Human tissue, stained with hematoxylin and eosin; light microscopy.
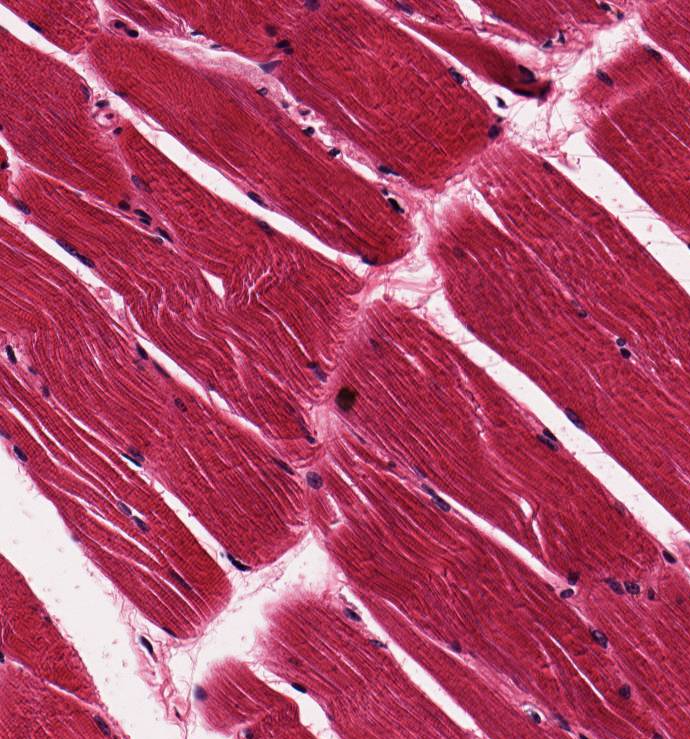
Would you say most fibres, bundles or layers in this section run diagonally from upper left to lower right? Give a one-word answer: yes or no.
Yes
